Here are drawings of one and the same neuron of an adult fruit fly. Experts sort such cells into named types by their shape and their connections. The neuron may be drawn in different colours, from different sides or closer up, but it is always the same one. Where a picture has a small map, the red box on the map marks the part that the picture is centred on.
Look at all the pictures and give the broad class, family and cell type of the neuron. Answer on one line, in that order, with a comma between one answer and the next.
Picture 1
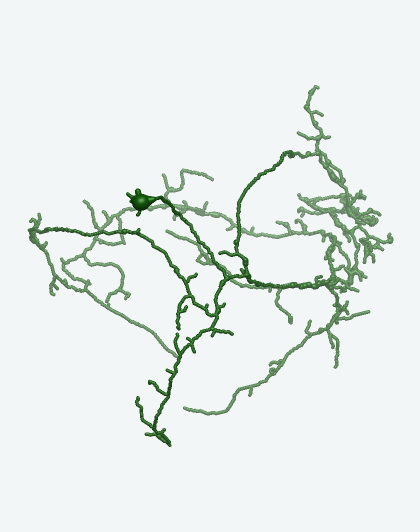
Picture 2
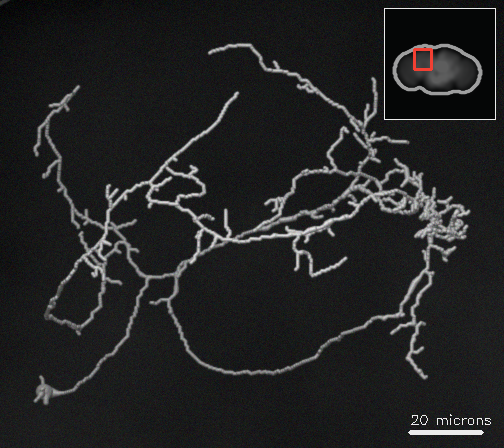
central-brain intrinsic neuron, hemilineage SLPa&l1_anterior, CL089_a1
